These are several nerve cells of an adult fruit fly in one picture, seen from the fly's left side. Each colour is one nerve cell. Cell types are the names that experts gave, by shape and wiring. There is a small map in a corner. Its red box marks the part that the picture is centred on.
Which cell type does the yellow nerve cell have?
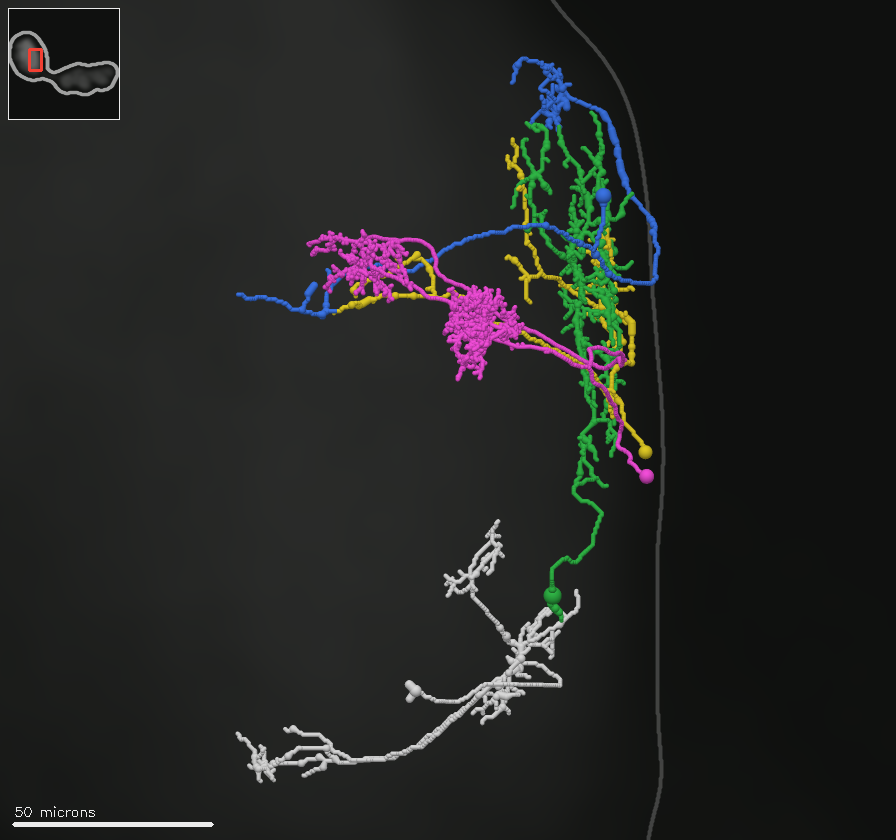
LLPC2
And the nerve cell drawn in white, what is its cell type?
Y13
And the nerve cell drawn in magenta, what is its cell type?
LLPC1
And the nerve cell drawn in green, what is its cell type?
Y11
